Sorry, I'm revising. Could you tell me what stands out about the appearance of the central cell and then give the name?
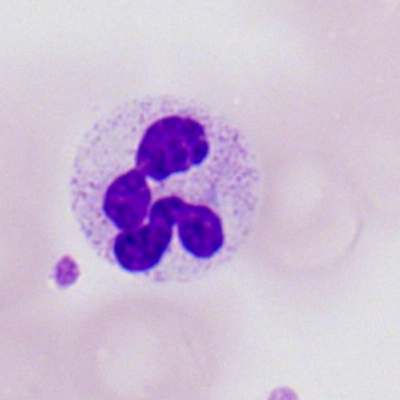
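Look at the lobes: the chromatin is dense and dark purple all through, and there are no nucleoli. The cytoplasm is packed with fine, small pinkish-purple granules, and no vacuoles show anywhere. It's a segmented neutrophil.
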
